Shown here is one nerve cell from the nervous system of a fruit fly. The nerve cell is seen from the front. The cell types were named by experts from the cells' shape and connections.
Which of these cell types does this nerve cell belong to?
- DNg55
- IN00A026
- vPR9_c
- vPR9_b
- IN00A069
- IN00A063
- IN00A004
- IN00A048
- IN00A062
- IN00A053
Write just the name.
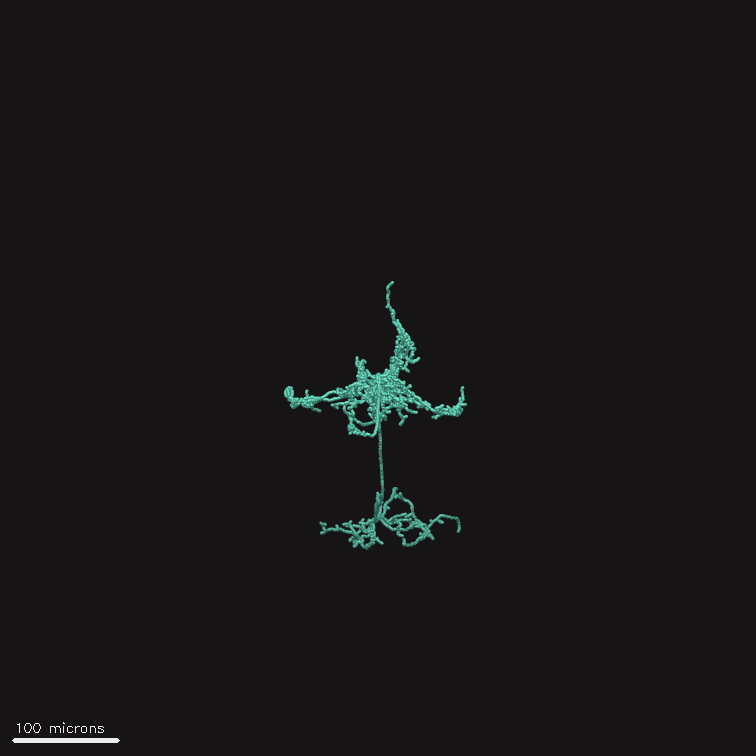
DNg55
